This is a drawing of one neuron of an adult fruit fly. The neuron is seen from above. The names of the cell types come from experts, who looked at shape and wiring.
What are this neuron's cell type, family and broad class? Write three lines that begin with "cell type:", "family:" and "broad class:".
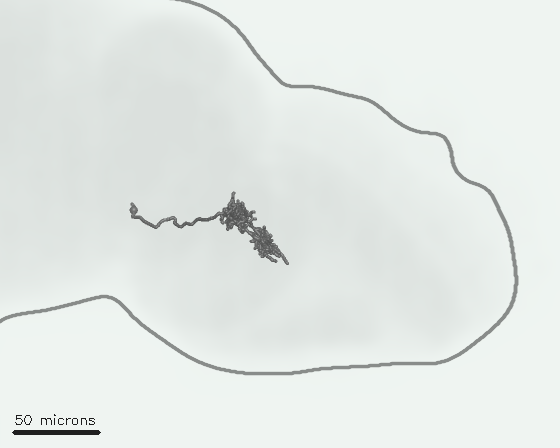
cell type: Li14
family: Li
broad class: optic-lobe intrinsic neuron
